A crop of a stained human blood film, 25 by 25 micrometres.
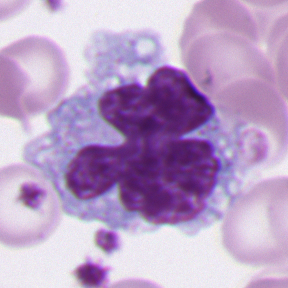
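Monocyte. The nuclear lobes are broad and joined by wide bands rather than thin threads. The chromatin is dark purple, with a folded, stranded texture and no solid black clumps. Several small clear vacuoles lie in the cytoplasm, seen most readily above the nucleus. The outer edge of the cell is irregular and ragged.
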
